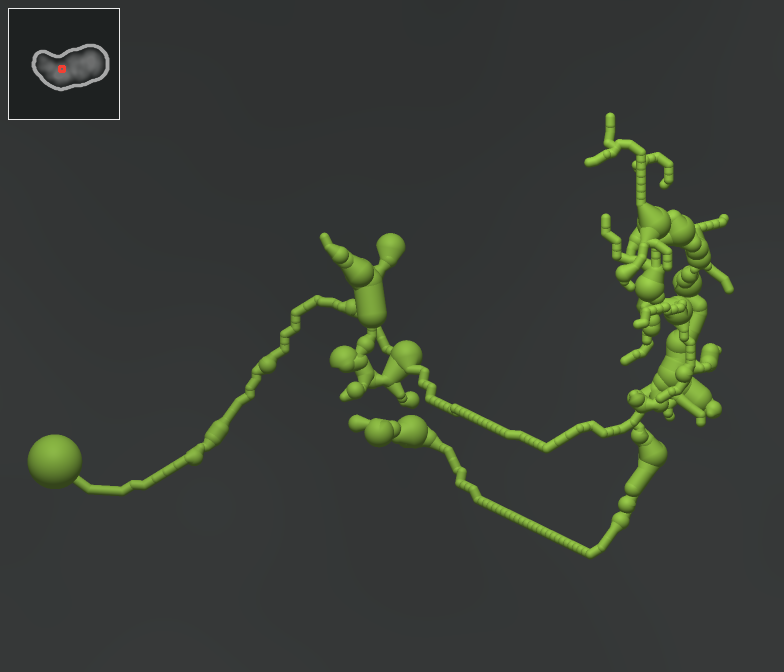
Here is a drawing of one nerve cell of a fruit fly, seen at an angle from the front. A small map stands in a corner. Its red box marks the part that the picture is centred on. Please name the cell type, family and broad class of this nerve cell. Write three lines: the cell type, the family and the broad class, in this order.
T5d
T
optic-lobe intrinsic neuron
